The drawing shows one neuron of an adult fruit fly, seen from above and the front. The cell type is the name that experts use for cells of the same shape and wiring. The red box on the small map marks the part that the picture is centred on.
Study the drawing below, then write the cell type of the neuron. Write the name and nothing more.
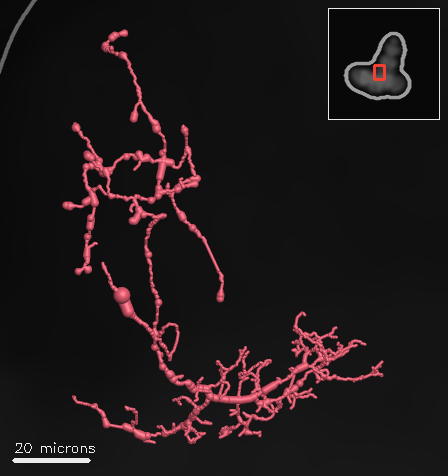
IN08A021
